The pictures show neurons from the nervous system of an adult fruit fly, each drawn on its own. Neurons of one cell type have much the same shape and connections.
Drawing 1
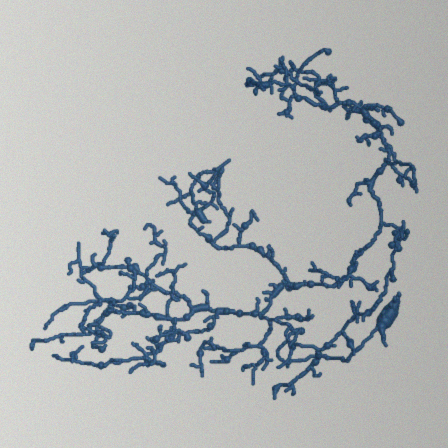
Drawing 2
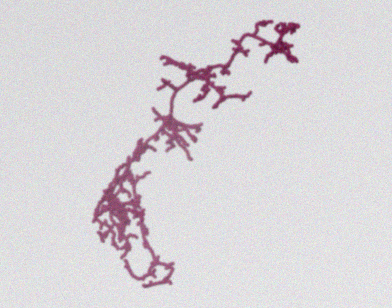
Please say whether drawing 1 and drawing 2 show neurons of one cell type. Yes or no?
no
